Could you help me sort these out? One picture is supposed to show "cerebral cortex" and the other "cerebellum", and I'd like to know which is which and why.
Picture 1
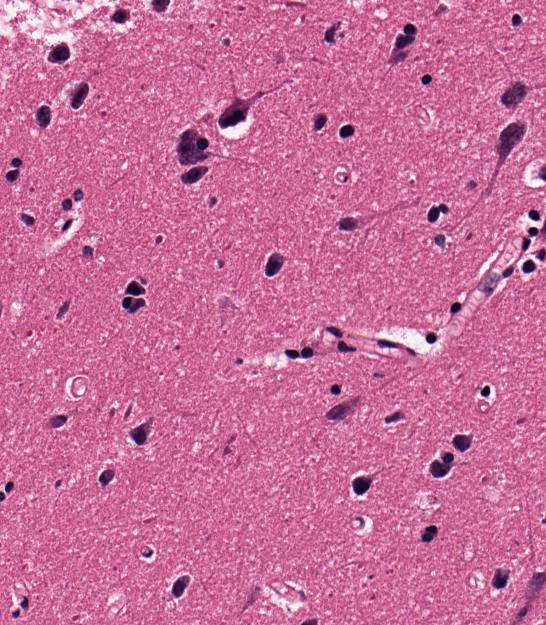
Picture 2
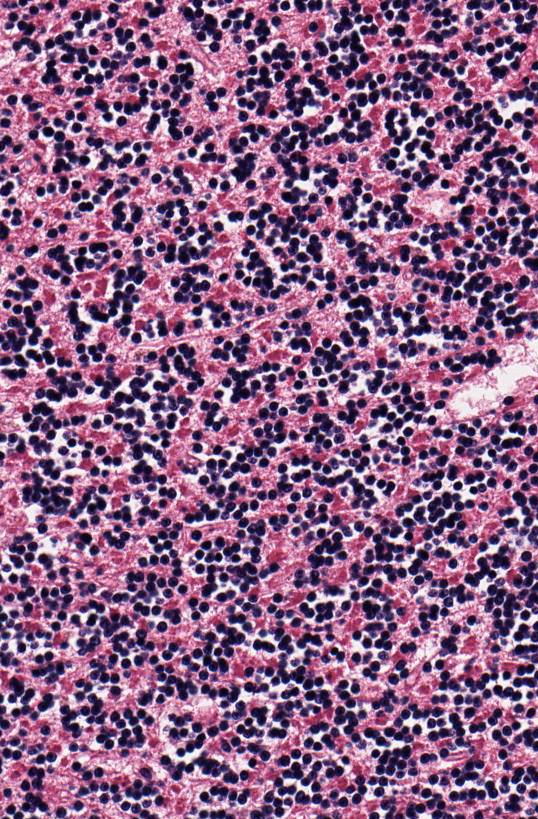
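The cerebral cortex is shown in picture 1 and the cerebellum in picture 2. In picture 1, a finely fibrillary pink matrix forms the background, containing scattered nuclei and no epithelium or glands. Most of these nuclei are small, round and dark, with little or no visible cytoplasm, and they are distributed fairly evenly rather than in sheets or layers. The top-left corner is paler and more vacuolated than the remainder. By contrast, in picture 2 small round dark nuclei fill the entire field evenly, with no layer or border crossing it. These cells show very little visible cytoplasm around their nuclei. Irregular islands of pink, finely fibrillary material lie between the clusters of nuclei, and no large cells with big nuclei stand out.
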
